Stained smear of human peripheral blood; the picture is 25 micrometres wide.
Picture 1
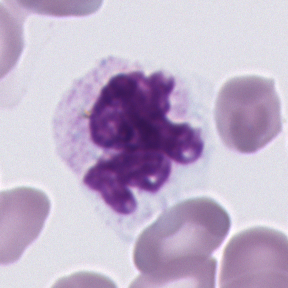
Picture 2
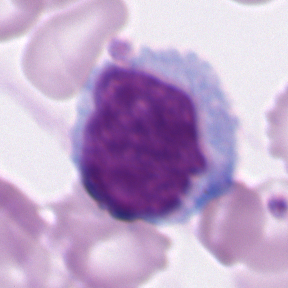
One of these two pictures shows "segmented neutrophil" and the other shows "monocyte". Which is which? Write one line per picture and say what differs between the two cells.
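Picture 1 shows a segmented neutrophil: Fine, dust-like pinkish-violet granules are scattered through the cytoplasm.
Picture 2 shows a monocyte: No distinct granules are visible in the cytoplasm.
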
